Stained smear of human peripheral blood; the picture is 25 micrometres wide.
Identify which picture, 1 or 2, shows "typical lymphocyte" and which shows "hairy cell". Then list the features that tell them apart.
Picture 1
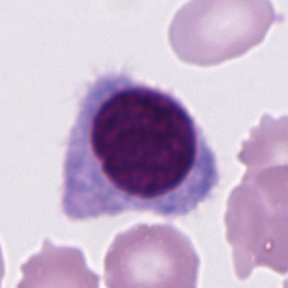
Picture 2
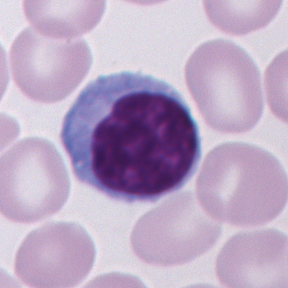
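Picture 1 shows the hairy cell, and picture 2 shows the typical lymphocyte. The clearest difference lies at the edge. The cell in picture 1 has an irregular, roughly triangular outline with fine hair-like projections sticking out from its upper edge, whereas the cell in picture 2 is roughly round with only a slightly uneven edge.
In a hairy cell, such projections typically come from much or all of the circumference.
In picture 1 they are seen along the upper edge.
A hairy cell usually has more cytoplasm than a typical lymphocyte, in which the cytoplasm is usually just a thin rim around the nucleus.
Accordingly, the nucleus fills about 50% of the cell's area in picture 1 but about 60% in picture 2. The cell in picture 1 measures about 14 micrometres across and the one in picture 2 about 12 micrometres, while both nuclei are about 9 micrometres across and round in outline.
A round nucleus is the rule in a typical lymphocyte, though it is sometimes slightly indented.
In picture 2 the nucleus lies toward the lower right of the cell, its chromatin is dense, dark purple and coarsely clumped, and the cytoplasm is pale blue without coarse granules.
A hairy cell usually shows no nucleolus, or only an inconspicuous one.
No nucleoli are seen in the nucleus in picture 1, and its cytoplasm holds no distinct granules. Neither cell has vacuoles. In picture 1 the surrounding red cells come close but none touches the cell; in picture 2 they lie all around it without overlapping it.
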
